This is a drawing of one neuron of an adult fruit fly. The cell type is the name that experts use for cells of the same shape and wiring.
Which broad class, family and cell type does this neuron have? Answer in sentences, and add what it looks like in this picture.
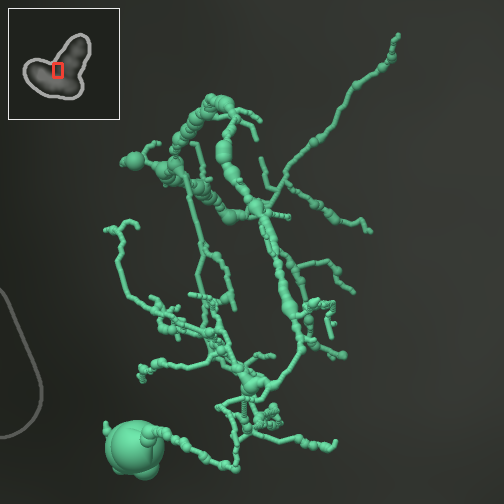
Its broad class is motor neuron of the nerve cord. The family is hemilineage 15B. The cell type is ltm MN. Dozens of branch ends can be seen. In this view it is taller than it is wide.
